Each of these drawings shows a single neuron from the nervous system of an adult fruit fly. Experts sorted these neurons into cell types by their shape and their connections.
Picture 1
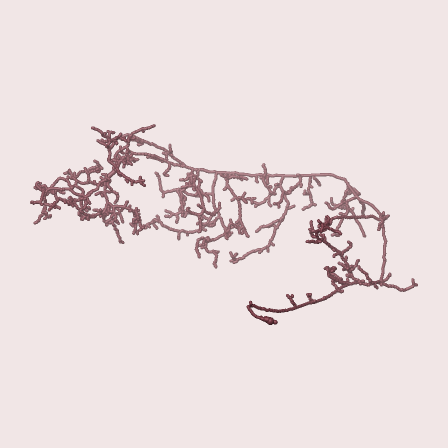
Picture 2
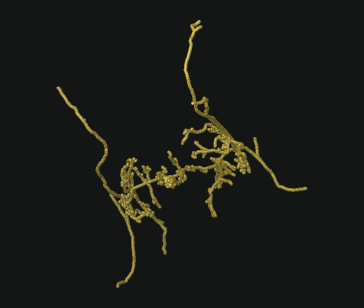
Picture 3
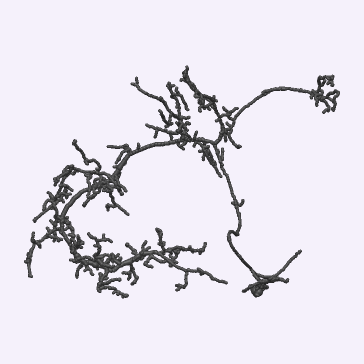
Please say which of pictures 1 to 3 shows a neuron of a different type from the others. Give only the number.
2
